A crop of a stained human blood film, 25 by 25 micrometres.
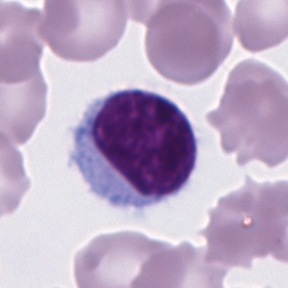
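Hairy cell, the cell in the middle of a stained smear of human peripheral blood. The cell is about 11 micrometres across; its nucleus lies toward the upper right and fills about 70% of the cell's area. The nuclear outline is smooth, without indentations or lobes. Pale blue cytoplasm forms a crescent on the lower left side of the nucleus, its outer edge on the left slightly ragged rather than sharply smooth.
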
